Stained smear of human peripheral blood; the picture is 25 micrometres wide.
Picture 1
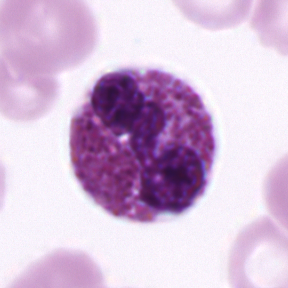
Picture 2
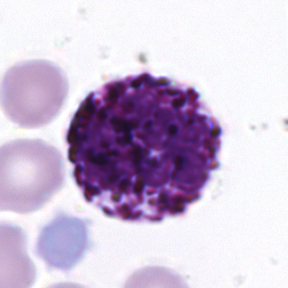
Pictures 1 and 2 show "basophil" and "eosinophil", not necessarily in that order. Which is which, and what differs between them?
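Picture 1 shows the eosinophil, and picture 2 shows the basophil. Each cell is about 14 micrometres across.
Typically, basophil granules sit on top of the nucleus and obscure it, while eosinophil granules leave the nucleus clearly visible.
You can see exactly that here: in picture 1 the granules do not hide the outline of the nucleus, whose lobes lie at the upper left and lower right, whereas in picture 2 the granules lie over the nucleus so that its outline cannot be traced. Now compare the granules themselves: the eosinophil's are coarse, reddish-purple and densely packed in the cytoplasm, while the basophil's are coarse, dark purple to blackish, vary clearly in size from one to another, and fill nearly the whole cell from edge to centre.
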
